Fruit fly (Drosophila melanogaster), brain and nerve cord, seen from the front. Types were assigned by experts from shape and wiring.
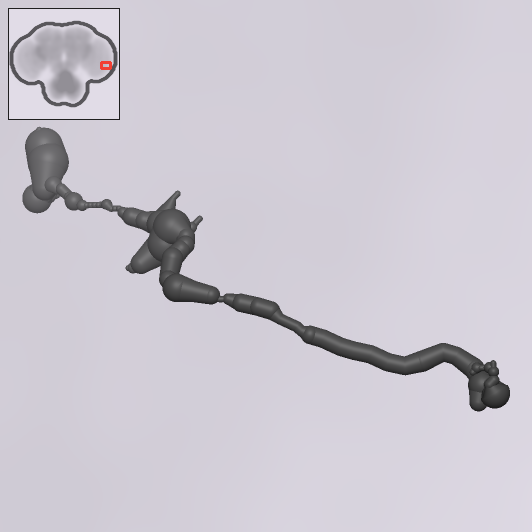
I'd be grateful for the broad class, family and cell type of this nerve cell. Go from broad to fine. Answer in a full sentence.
An optic-lobe intrinsic neuron of the L family, type L1.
